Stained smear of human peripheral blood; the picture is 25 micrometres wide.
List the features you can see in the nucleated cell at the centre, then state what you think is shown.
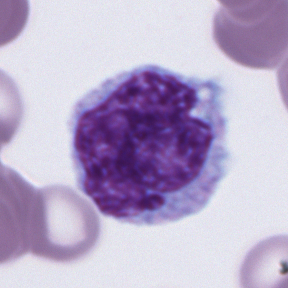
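Start with the outline: roughly round, its edge faintly ragged and fuzzy. Next, compare the rim of cytoplasm: it is broader on the right and lower side than on the left. At the upper right, beside the edge of the nucleus, sits a small clear vacuole. Notice that the cytoplasm holds no coarse or brightly coloured granules. What you are looking at is a monocyte.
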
